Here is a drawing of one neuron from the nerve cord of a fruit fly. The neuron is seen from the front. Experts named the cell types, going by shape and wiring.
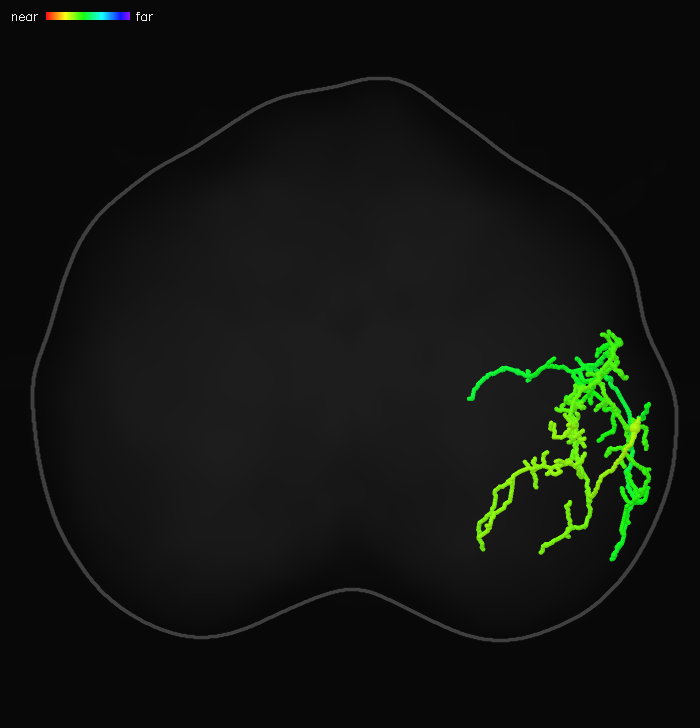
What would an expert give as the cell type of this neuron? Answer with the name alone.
IN08A026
